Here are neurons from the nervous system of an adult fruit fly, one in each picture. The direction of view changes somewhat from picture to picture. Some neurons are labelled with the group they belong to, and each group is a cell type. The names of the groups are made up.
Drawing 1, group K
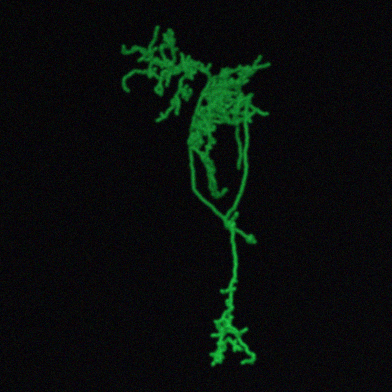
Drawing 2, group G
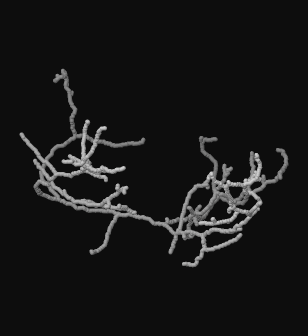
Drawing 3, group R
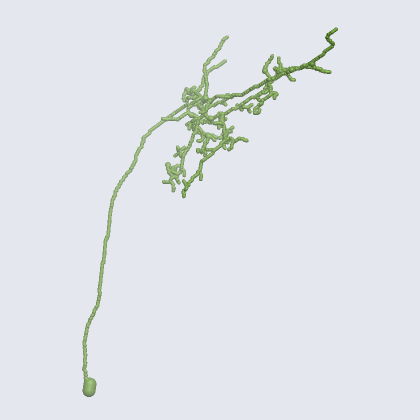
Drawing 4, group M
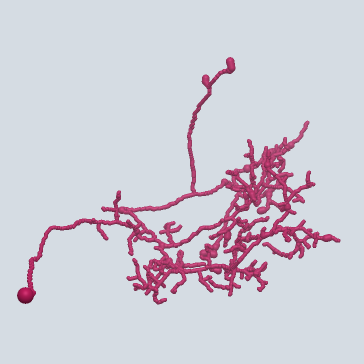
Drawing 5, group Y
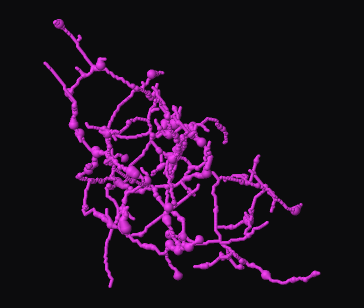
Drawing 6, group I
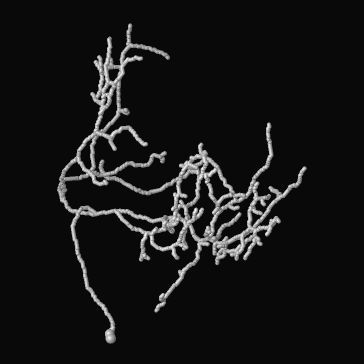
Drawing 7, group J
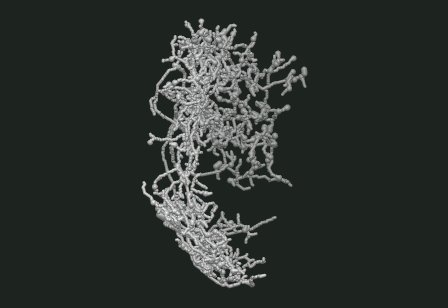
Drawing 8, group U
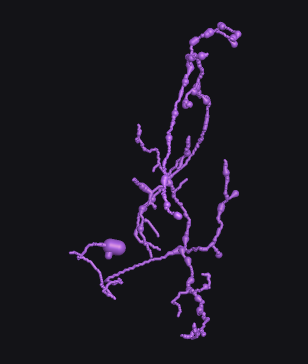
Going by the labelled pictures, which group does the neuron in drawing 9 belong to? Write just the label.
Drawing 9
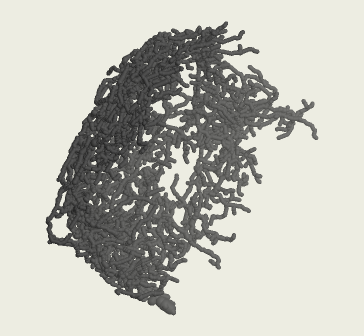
group J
